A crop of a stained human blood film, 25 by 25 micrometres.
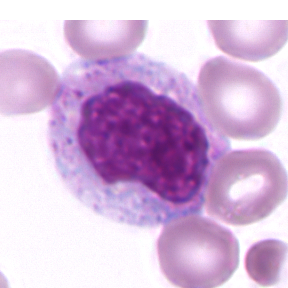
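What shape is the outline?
Roughly round, with a smooth edge and no hair-like or bleb-like projections.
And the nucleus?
Broadly kidney-shaped, about 13 by 9 micrometres, with a shallow indentation along its lower left side.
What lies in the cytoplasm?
Fine, dust-like purplish granules, scattered throughout.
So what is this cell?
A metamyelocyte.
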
